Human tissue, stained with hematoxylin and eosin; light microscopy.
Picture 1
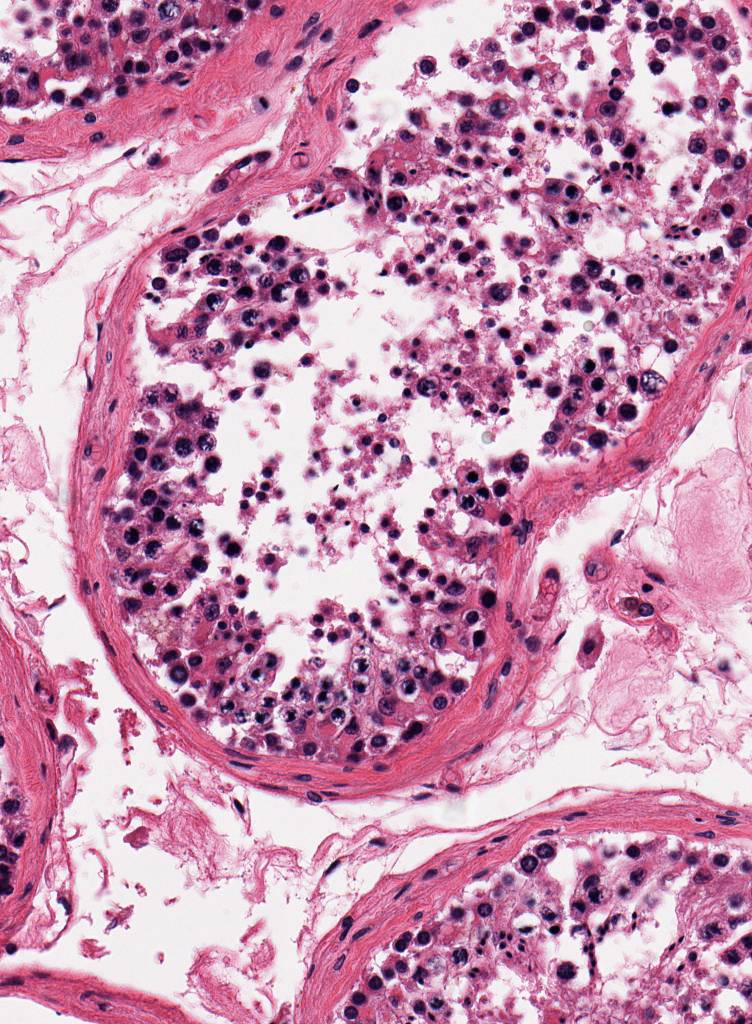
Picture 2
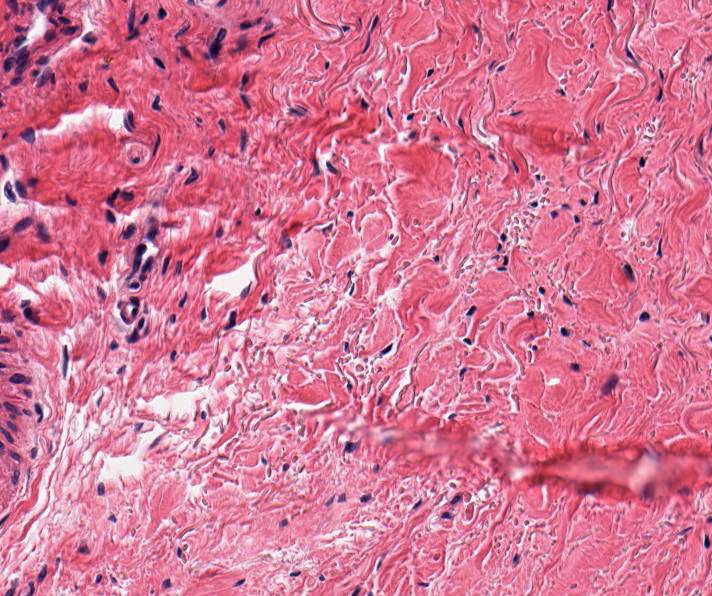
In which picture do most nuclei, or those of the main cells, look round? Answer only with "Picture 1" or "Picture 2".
Picture 1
